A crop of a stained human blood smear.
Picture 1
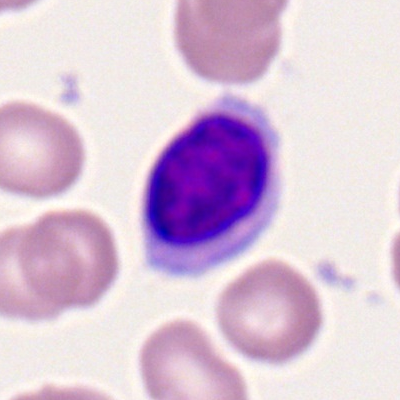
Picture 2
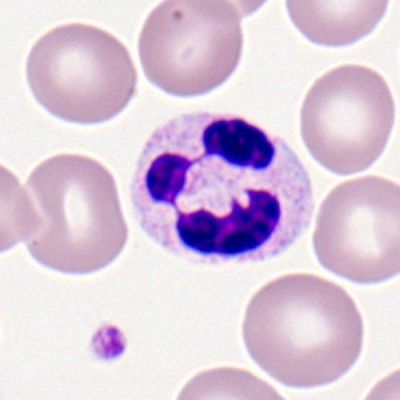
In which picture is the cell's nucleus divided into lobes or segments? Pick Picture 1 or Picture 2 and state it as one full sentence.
In picture 2, the cell has a nucleus made up of separate segments.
